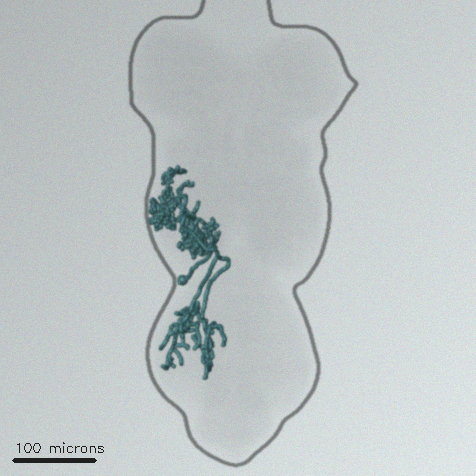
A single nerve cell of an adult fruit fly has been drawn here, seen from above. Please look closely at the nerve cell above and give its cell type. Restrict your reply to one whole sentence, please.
The cell type for the nerve cell is IN12A003.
